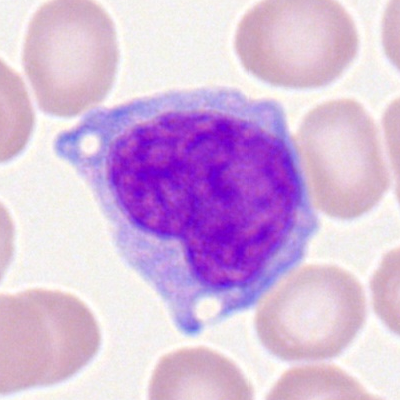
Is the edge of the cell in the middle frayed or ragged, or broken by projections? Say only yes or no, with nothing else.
Yes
